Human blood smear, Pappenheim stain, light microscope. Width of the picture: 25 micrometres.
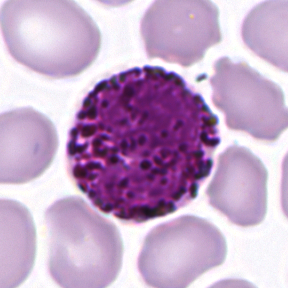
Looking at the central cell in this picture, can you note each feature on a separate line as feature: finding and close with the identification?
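Outline: round
Surface: no projections
Granules: lying over the nucleus, hiding its outline
Granule size: variable
Name: basophil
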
